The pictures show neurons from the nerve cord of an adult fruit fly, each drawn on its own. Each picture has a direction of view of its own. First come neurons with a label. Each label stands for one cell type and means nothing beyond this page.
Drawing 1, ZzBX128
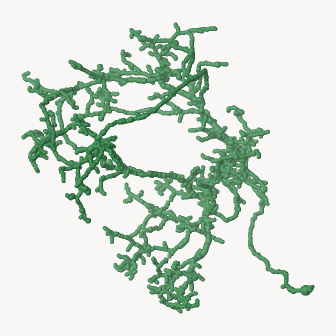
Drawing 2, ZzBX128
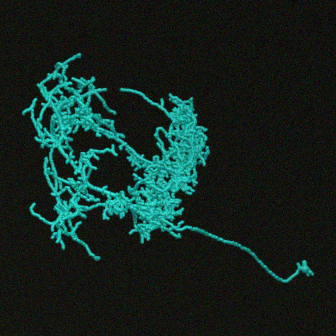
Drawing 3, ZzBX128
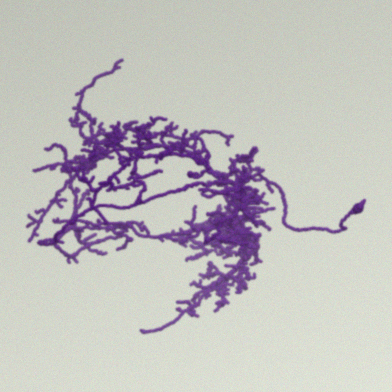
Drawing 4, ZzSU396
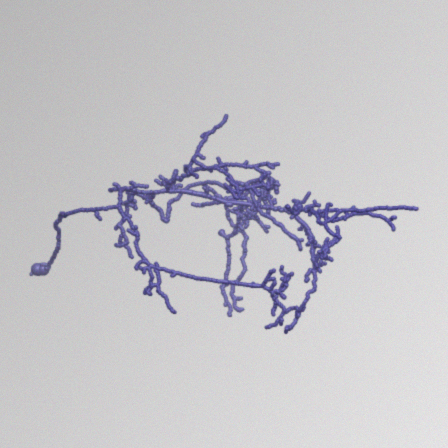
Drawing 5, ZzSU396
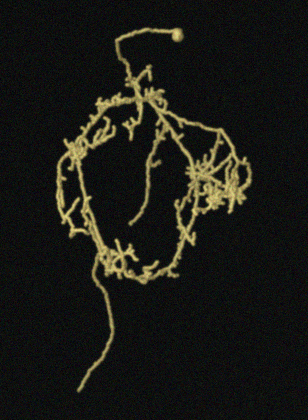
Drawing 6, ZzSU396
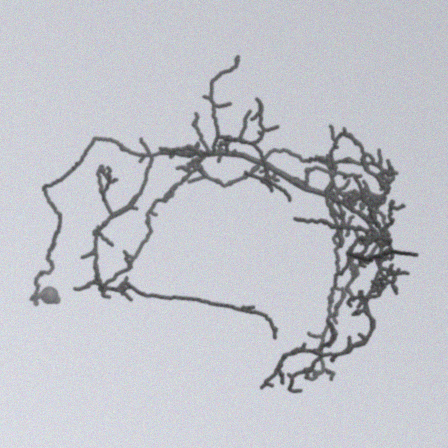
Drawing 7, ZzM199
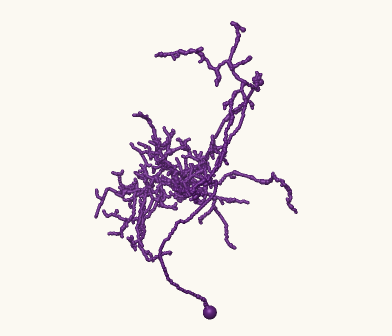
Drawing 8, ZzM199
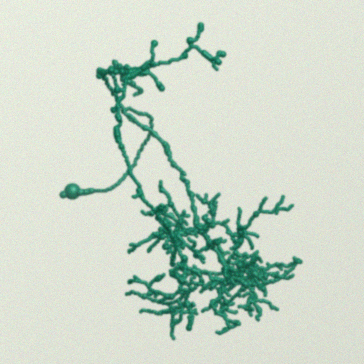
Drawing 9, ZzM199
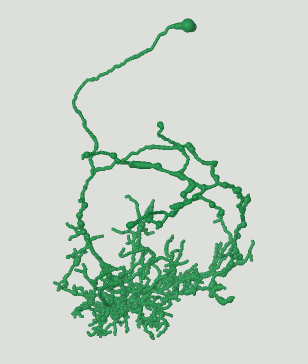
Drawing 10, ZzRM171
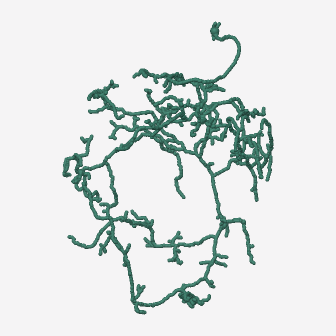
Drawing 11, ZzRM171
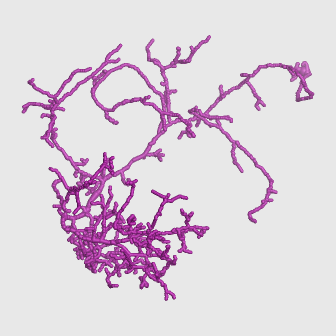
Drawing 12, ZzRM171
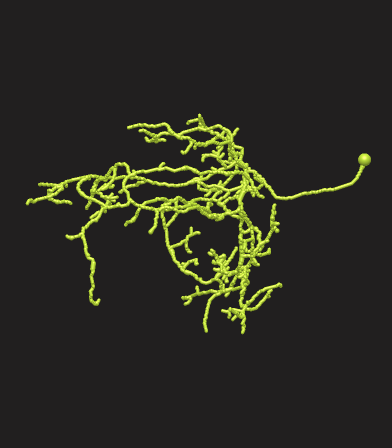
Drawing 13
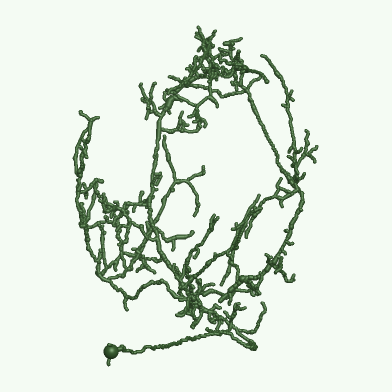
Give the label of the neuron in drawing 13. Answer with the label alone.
ZzSU396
